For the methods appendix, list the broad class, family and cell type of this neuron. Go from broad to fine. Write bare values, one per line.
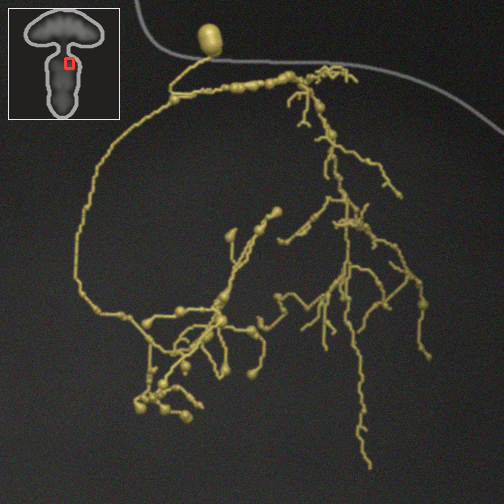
nerve-cord intrinsic neuron
hemilineage 09A
IN09A096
